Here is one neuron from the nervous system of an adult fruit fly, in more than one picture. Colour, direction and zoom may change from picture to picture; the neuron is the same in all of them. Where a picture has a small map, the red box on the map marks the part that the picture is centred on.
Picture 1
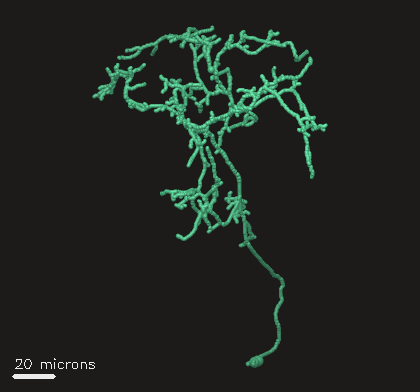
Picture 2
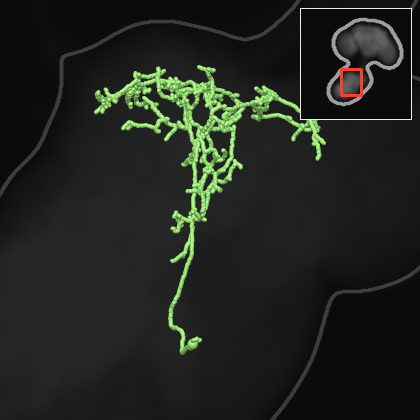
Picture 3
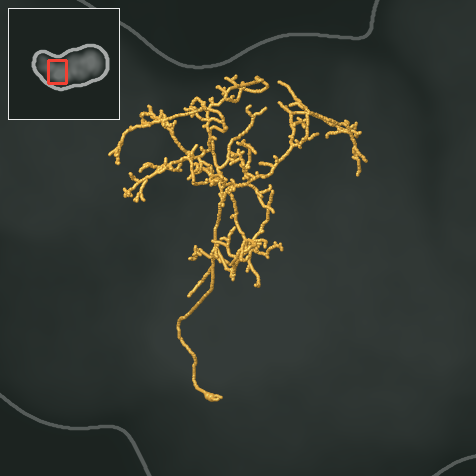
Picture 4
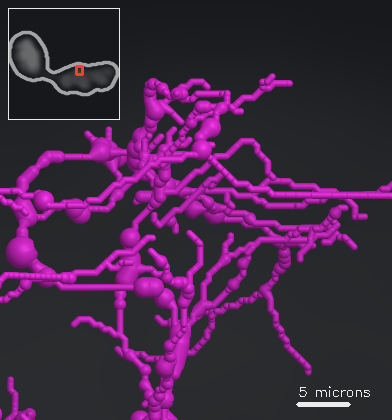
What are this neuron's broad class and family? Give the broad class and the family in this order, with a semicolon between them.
nerve-cord intrinsic neuron; hemilineage 00A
